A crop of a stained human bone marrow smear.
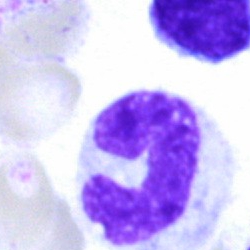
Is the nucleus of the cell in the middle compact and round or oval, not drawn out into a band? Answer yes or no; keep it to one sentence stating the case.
No, instead of a compact mass, the nucleus forms a curved band without separate lobes.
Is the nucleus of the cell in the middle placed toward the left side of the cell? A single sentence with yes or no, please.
Yes, the nucleus of the cell is shifted toward the left.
